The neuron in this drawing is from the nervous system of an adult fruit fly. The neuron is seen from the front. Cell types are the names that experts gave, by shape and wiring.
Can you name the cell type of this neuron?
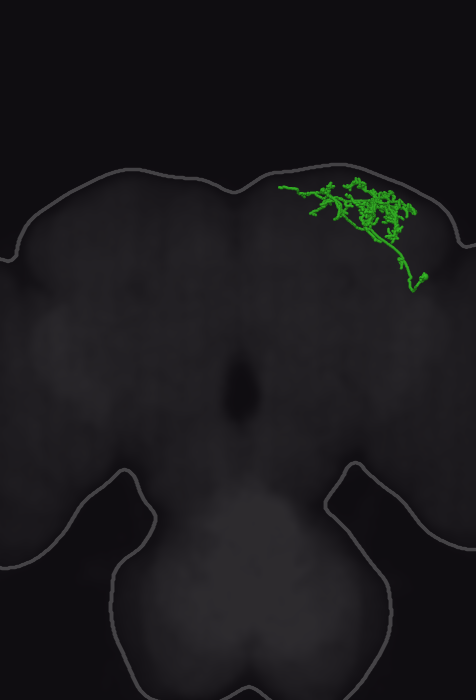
CB1653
